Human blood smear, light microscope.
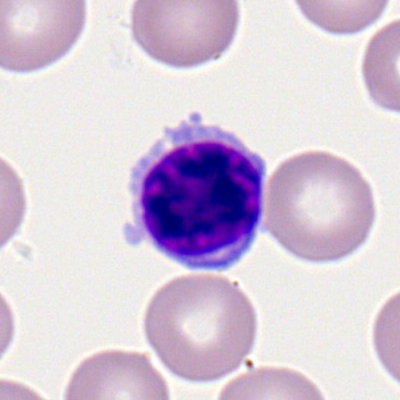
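Lymphocyte here, sitting mid-smear. Its nucleus fills most of the cell, so the cytoplasm is just a thin rim around it. No granules in that rim, by the way. Along the upper edge, though, fine ragged projections stick out from the cytoplasm.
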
